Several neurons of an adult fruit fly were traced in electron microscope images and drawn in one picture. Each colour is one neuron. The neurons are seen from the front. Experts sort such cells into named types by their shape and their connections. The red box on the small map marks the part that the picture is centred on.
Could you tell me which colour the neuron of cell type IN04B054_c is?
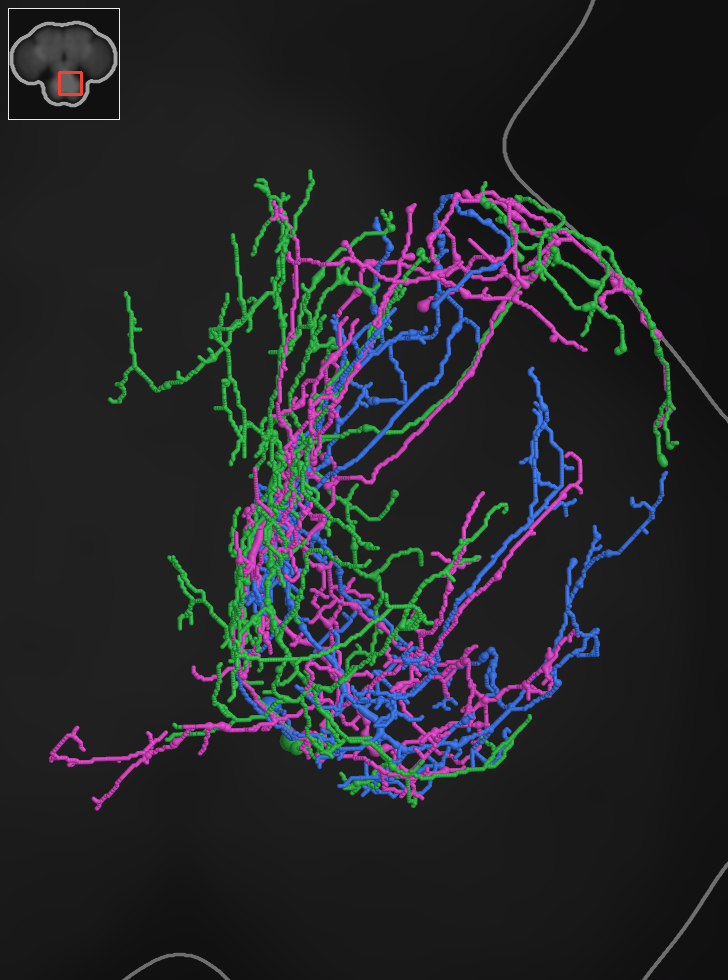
green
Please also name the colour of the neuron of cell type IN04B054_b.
magenta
